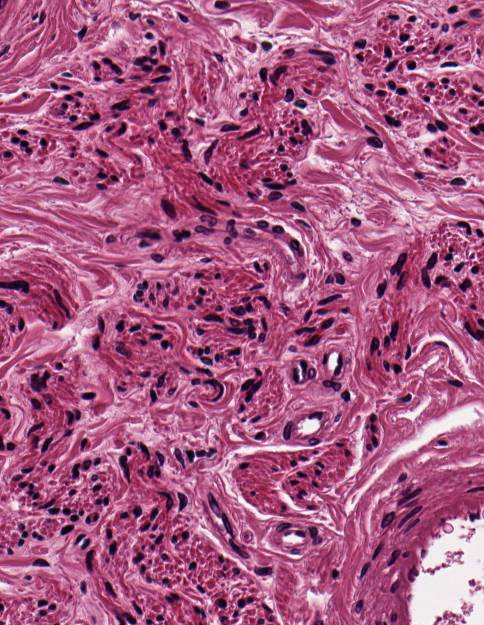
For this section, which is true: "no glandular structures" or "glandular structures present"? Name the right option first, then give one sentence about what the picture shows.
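No glandular structures. No epithelium or glands are present in the field.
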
